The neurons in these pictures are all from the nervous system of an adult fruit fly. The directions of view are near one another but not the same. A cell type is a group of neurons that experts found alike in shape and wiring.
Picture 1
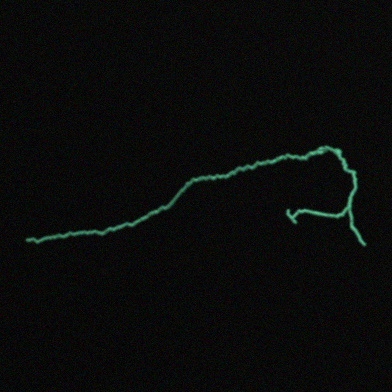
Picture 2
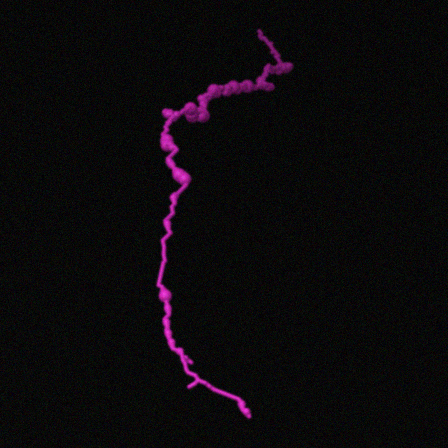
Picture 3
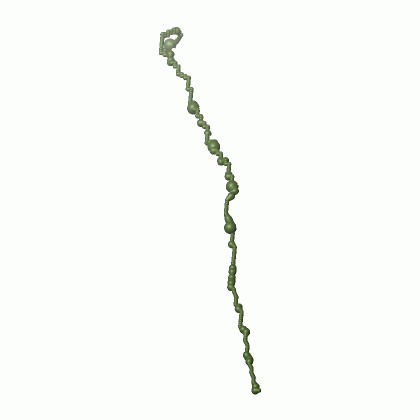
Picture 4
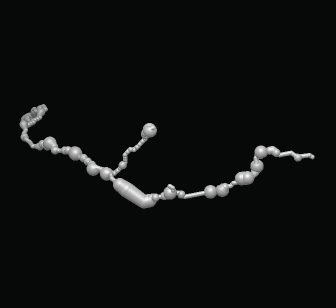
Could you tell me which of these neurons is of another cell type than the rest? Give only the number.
4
